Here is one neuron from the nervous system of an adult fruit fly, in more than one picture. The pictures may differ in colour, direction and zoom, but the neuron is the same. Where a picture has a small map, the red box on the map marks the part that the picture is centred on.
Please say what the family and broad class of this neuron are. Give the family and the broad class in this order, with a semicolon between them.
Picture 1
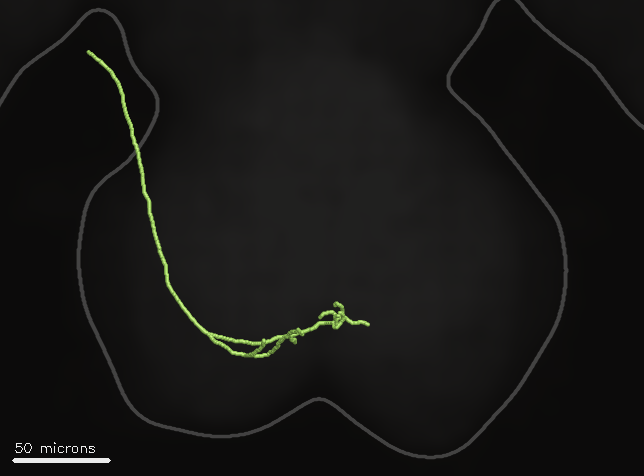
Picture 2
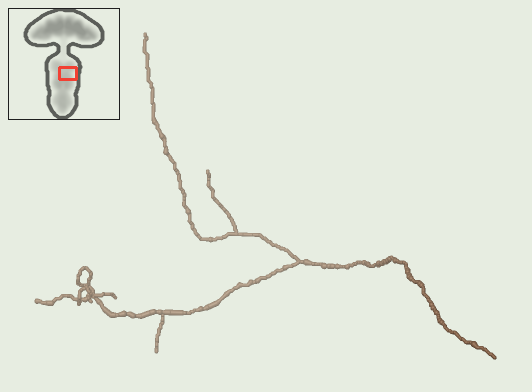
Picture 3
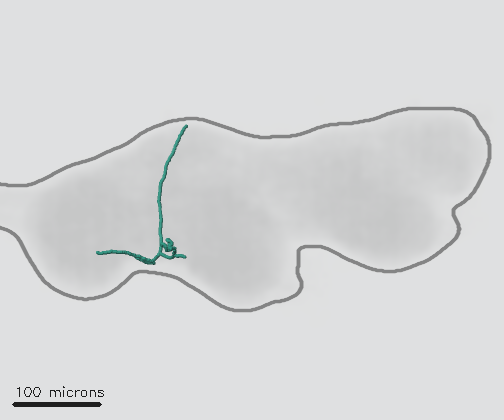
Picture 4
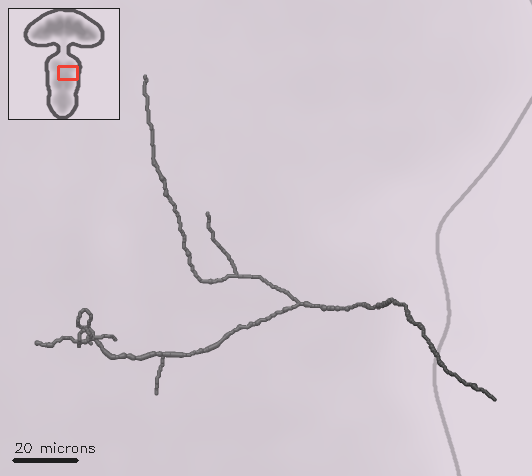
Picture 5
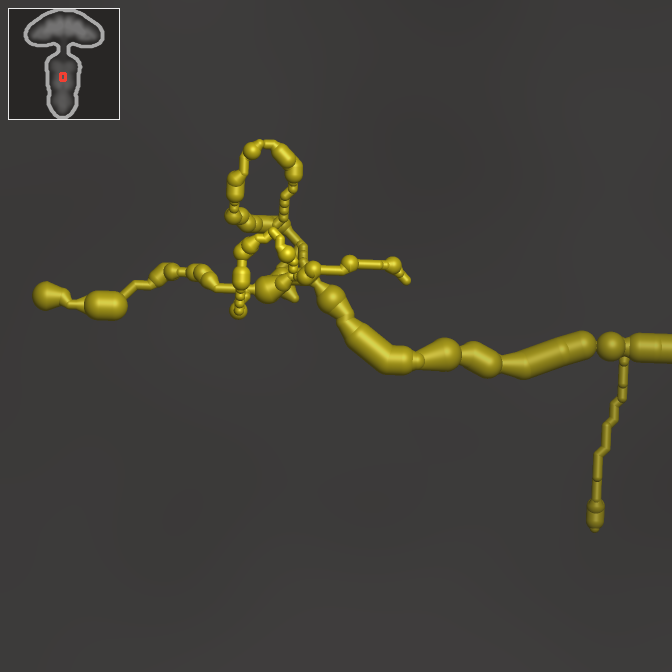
class mechanosensory tactile; sensory neuron entering the nerve cord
